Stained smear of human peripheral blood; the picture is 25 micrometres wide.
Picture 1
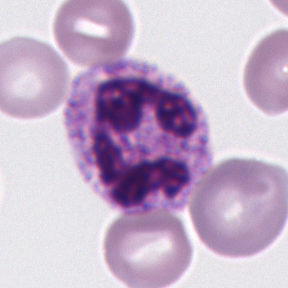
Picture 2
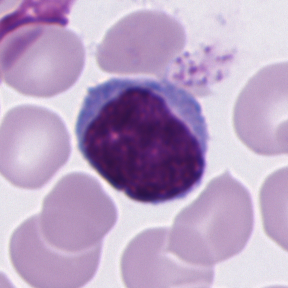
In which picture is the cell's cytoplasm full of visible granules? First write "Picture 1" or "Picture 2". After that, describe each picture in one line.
Picture 1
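In picture 1: Fine purple granules are scattered throughout the cytoplasm.
In picture 2: No granules are seen in the cytoplasm.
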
